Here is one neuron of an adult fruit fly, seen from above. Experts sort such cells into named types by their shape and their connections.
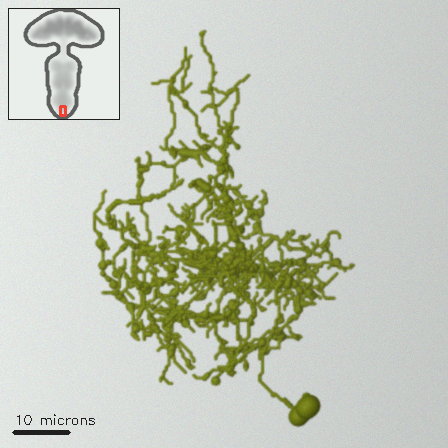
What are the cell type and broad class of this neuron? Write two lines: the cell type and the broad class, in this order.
INXXX385
nerve-cord intrinsic neuron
